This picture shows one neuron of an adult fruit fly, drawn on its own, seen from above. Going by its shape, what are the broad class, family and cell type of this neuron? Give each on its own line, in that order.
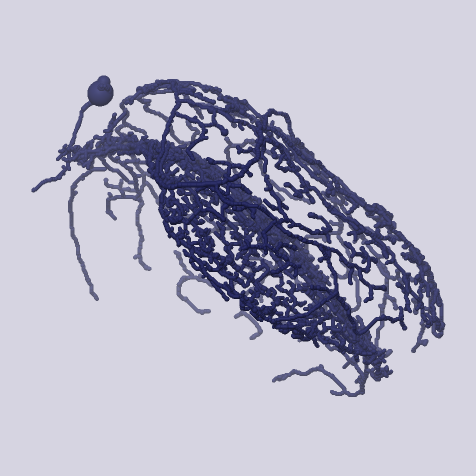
optic-lobe intrinsic neuron
Cm
Cm35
